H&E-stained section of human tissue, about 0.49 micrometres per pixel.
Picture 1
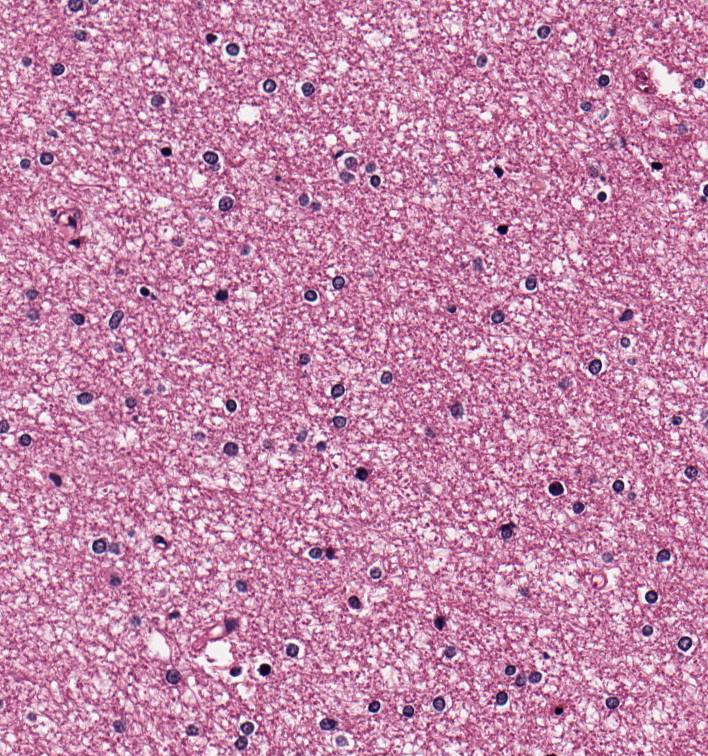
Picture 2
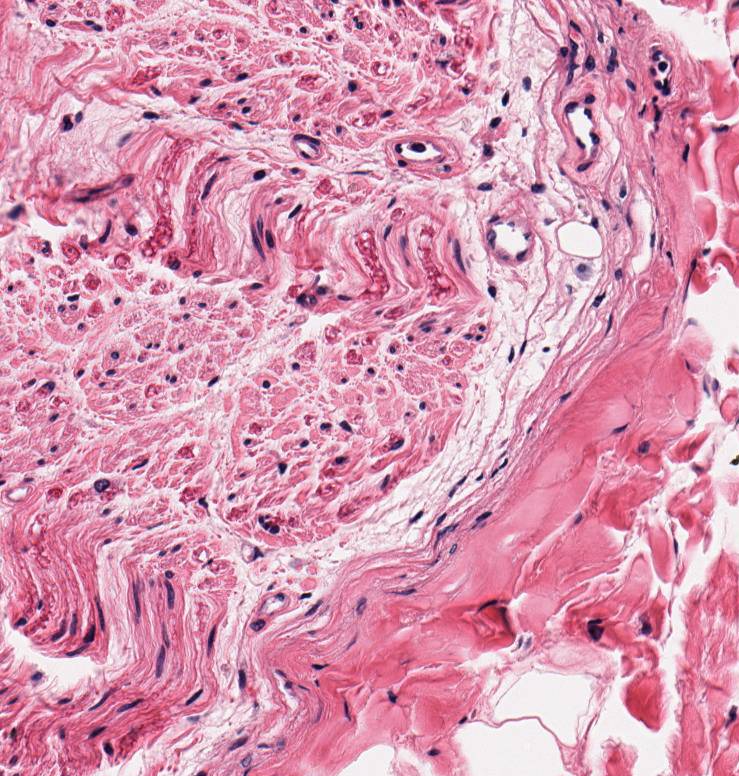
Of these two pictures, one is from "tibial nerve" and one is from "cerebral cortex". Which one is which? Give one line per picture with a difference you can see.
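Picture 1 – cerebral cortex. Most cells are small with round dark nuclei, and many have a clear halo around the nucleus.
Picture 2 – tibial nerve. The nuclei scattered among the fibres are mostly dark and elongated or spindle-shaped.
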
